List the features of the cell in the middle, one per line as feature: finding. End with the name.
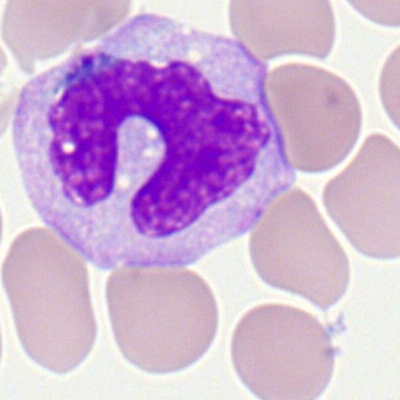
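Nucleus: horseshoe-shaped, deep notch opening downward
Chromatin: purple, mottled and lacy, with many small lighter spots
Cytoplasm: pale greyish lilac
Clear spots: several, small, scattered over the cell, some over the nucleus
Name: monocyte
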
